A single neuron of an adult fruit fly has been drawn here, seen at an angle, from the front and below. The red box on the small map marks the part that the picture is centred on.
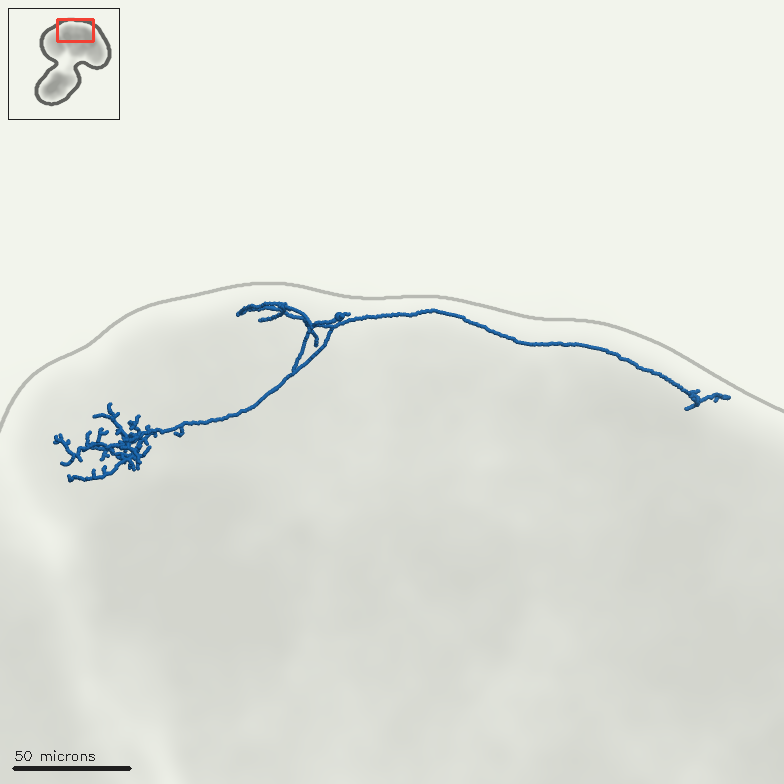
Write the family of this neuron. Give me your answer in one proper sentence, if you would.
It is family hemilineage LHd1 that this neuron belongs to.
